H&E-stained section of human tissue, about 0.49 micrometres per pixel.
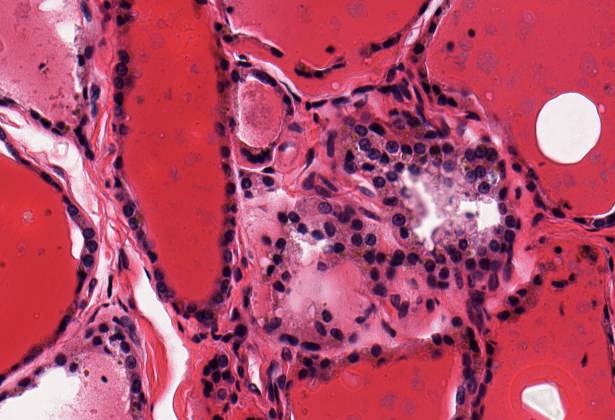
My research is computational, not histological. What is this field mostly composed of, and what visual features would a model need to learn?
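Mostly it's thyroid follicle: large rounded follicles packed with smooth, deep pink colloid, each lined by a single layer of flattened cells.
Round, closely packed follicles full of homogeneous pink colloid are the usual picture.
The centre, though, holds a crowded cluster of pale, foamy cells with small round dark nuclei, among small follicles holding little or no colloid.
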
